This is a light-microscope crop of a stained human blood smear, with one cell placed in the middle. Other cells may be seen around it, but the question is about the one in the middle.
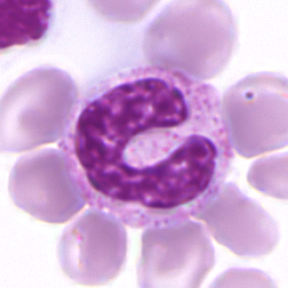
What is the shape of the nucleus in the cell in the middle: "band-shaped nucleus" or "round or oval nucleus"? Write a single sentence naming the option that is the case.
The cell carries a nucleus shaped as a curved band without separate lobes.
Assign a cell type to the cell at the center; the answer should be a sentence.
Classified as a band neutrophil is the cell in the middle of this crop.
